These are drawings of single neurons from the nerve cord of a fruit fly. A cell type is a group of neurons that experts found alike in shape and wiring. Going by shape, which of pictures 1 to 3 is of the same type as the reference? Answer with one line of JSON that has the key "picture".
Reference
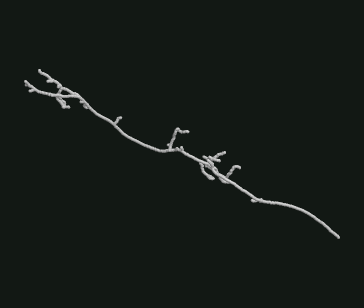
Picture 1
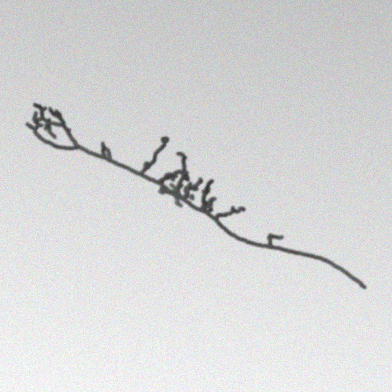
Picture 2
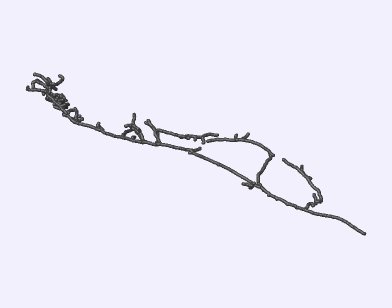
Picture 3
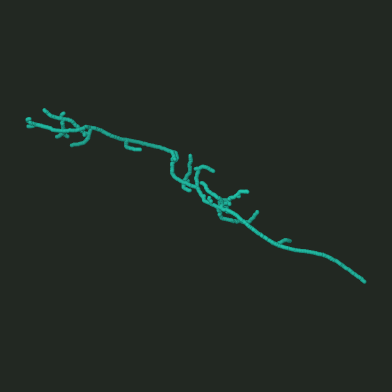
{"picture": 3}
